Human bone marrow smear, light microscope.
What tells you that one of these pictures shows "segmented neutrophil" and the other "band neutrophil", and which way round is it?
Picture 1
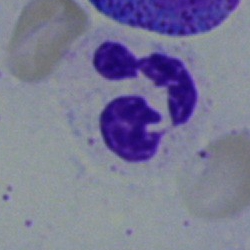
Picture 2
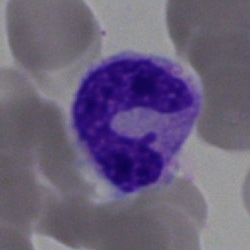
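Picture 1 shows a segmented neutrophil, and picture 2 shows a band neutrophil. In picture 2 the nucleus is deeply notched from the right side, which gives it a C-like shape.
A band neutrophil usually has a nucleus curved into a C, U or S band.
Its chromatin is dark purple and coarsely clumped.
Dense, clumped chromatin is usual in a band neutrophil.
The two cells also differ in their cytoplasm: in picture 1 it is plentiful and very pale lilac-grey, whereas in picture 2 it is scant and lies mostly on the right side of the nucleus. The outline of the cell in picture 1 is roughly round, with a faint, indistinct border. Neither nucleus shows nucleoli. No vacuoles are seen in the cytoplasm of the cell in picture 2.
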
